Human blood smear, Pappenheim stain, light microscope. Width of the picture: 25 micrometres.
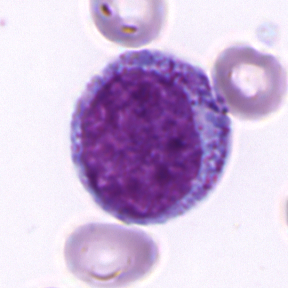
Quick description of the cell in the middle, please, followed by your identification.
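The nucleus lies off-centre, displaced toward the left of the cell. Its chromatin is fairly fine, with a mottled, patchy texture. Cytoplasm forms a narrow rim, widest on the right side, and fine reddish-purple granules are scattered through it. The cell is a promyelocyte.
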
